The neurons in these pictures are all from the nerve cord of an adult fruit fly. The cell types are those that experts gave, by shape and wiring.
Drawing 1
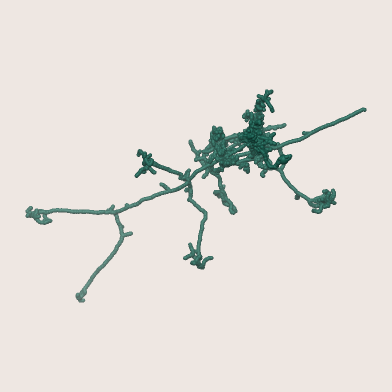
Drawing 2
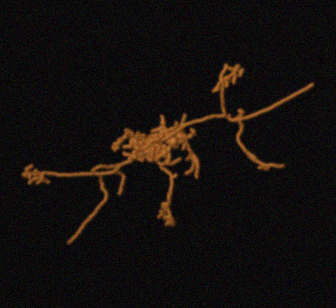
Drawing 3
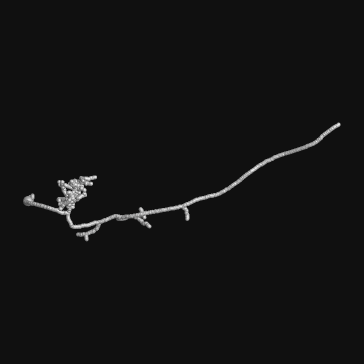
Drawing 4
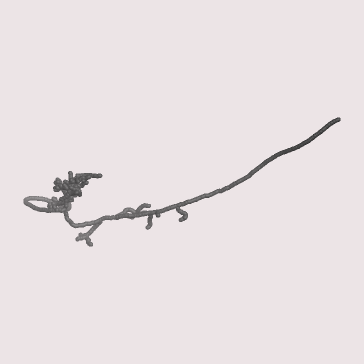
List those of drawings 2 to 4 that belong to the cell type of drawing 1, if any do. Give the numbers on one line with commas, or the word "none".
2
